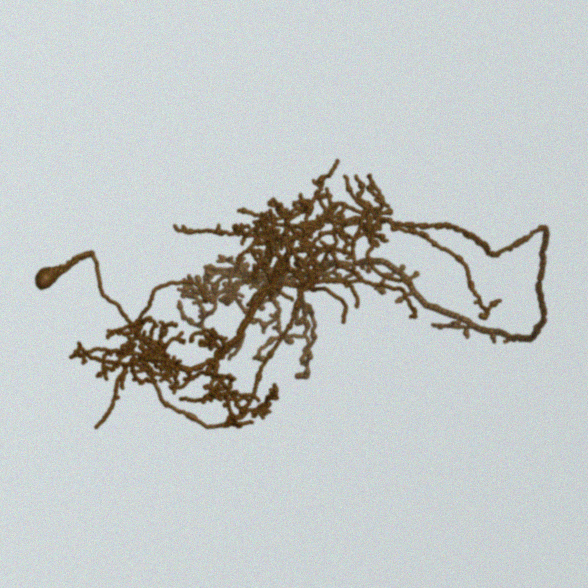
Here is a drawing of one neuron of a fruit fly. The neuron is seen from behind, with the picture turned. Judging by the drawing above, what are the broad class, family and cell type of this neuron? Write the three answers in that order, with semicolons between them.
ascending neuron; hemilineage 17B; AN17B009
